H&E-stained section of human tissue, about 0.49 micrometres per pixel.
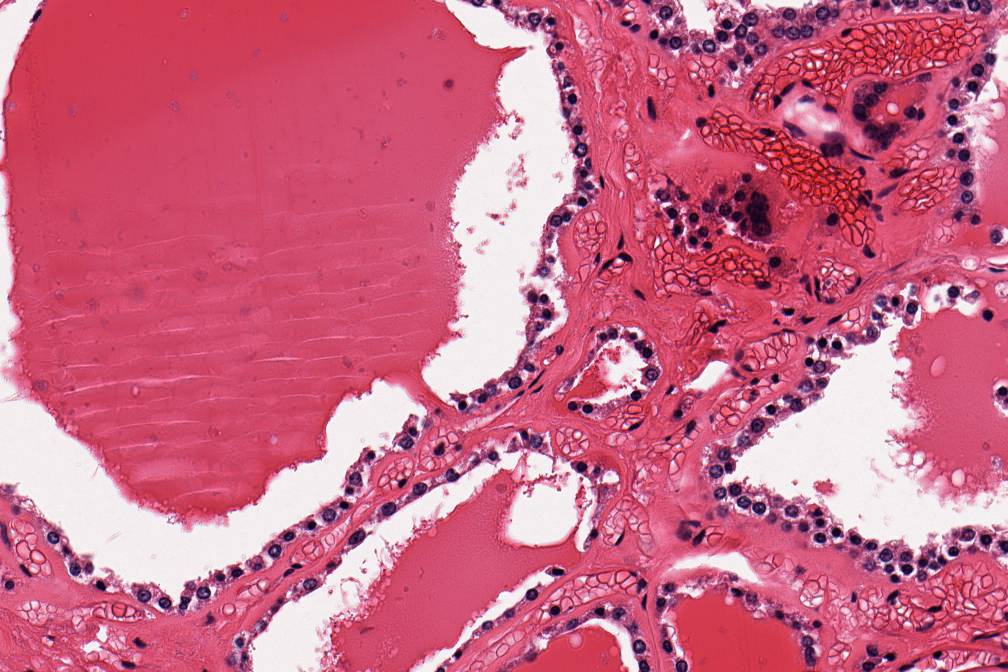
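Thyroid, made up of rounded follicles of varying size, the largest filling most of the upper left. The follicles contain homogeneous pink colloid. A single layer of low cuboidal epithelial cells lines each follicle. These lining cells have small, round, uniformly dark nuclei that do not overlap.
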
